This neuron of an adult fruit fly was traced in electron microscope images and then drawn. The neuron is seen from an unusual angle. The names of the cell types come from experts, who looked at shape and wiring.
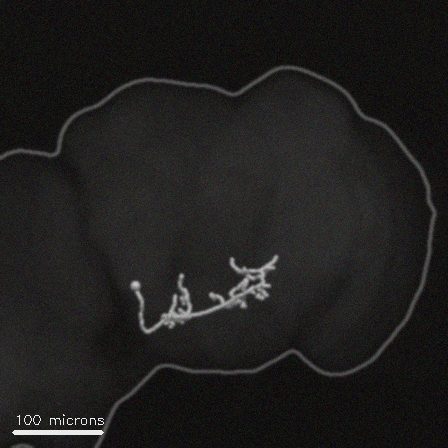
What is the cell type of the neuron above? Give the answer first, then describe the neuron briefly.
It is of cell type GNG600. This is a central-brain intrinsic neuron. From left to right in the picture it spans about 160 microns. As drawn here it is wider than it is tall.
